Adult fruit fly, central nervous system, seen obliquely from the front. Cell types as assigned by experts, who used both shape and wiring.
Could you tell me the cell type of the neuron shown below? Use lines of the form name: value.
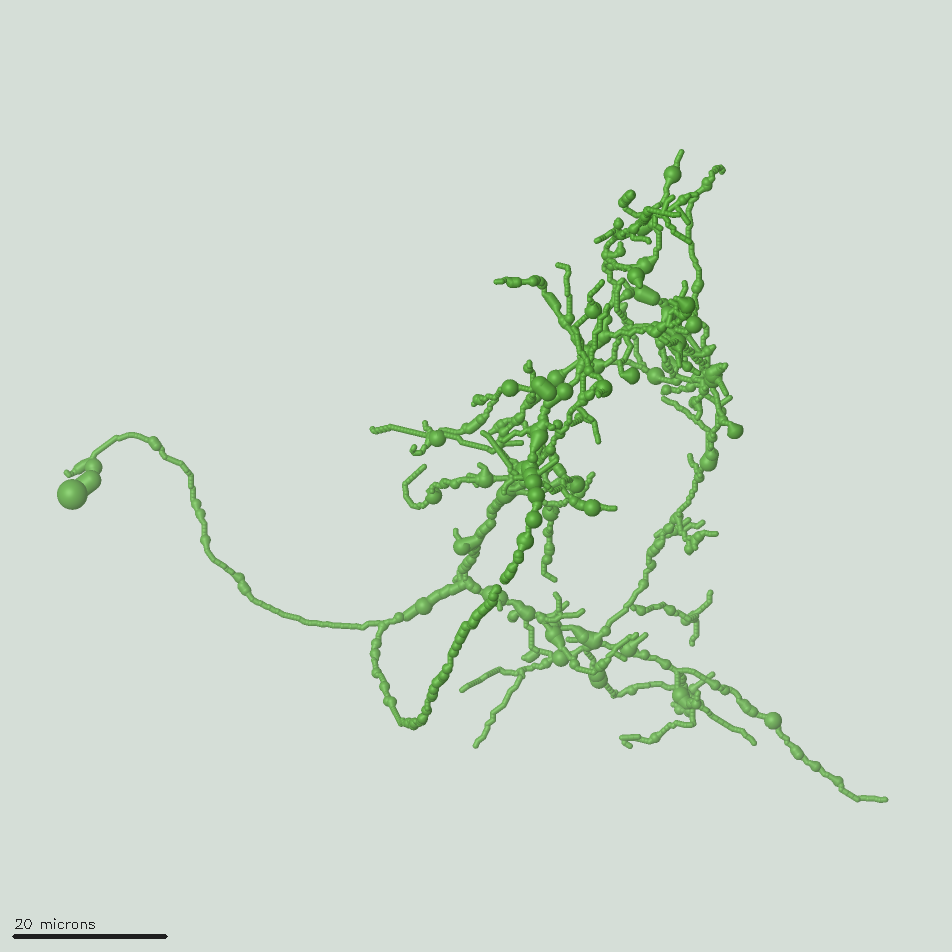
cell type: SLP036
